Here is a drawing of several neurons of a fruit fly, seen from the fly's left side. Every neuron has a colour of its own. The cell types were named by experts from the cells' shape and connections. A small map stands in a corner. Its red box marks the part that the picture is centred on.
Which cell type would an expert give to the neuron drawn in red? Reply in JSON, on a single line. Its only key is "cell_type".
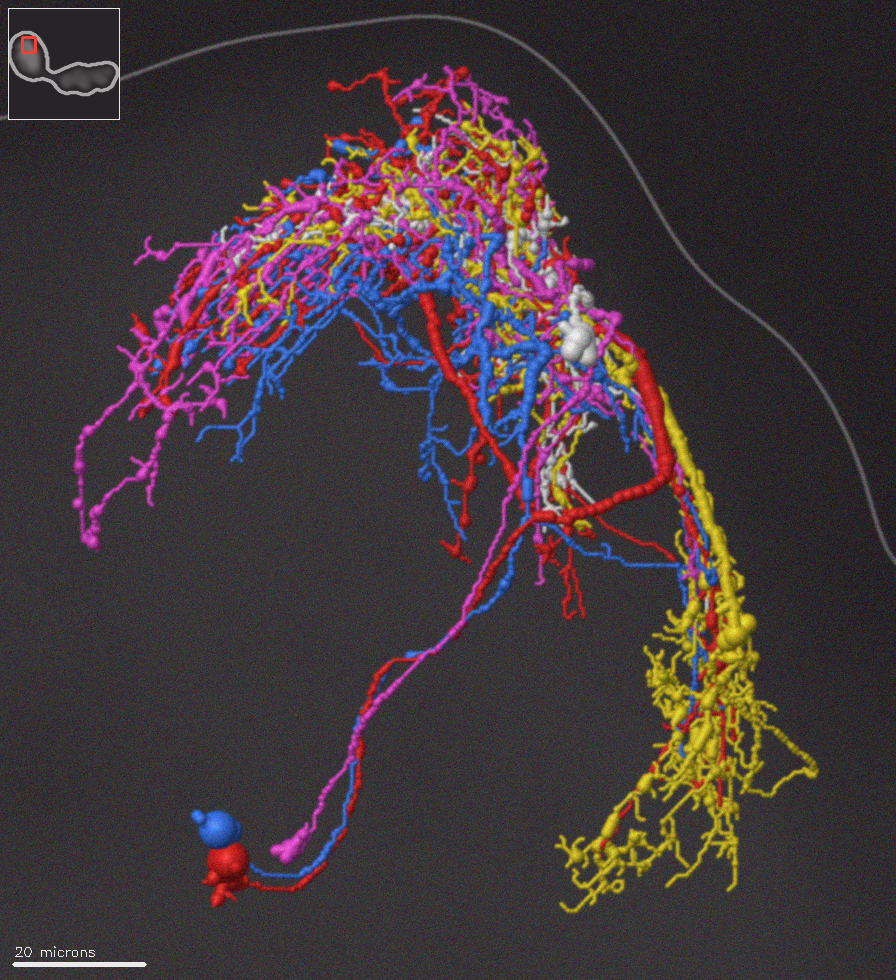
{"cell_type": "SLP207"}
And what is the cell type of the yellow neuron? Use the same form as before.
{"cell_type": "SLP365"}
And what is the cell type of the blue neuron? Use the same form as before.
{"cell_type": "SLP208"}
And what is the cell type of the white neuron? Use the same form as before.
{"cell_type": "SLP251"}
